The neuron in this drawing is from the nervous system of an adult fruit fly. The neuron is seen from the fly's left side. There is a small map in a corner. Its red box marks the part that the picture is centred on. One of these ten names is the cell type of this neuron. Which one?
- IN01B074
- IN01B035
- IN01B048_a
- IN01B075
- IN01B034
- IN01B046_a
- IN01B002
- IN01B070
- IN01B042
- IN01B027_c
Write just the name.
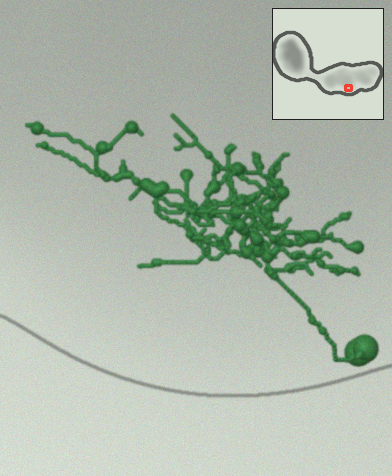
IN01B075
